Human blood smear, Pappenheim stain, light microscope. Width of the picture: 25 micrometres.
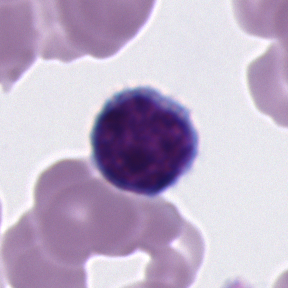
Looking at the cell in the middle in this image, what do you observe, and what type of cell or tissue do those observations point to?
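Just a very thin blue rim of cytoplasm shows around the nucleus here, and the chromatin is dark purple and coarsely clumped. The cell edge is slightly uneven, not perfectly smooth. It's about 10 micrometres across, with a round nucleus of about 9 micrometres that takes up about 80% of the cell's area. So it's a typical lymphocyte.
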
